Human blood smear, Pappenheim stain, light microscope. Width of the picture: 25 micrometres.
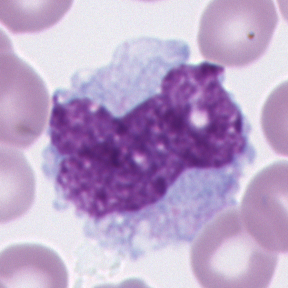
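Monocyte in a stained smear of human peripheral blood. The nucleus stretches across the cell from the left edge to the right side, and its chromatin is finely mottled and lacy rather than coarsely clumped. A small round clear spot lies over the upper right part of the nucleus. The cytoplasm is a pale greyish blue.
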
